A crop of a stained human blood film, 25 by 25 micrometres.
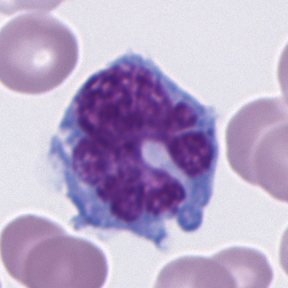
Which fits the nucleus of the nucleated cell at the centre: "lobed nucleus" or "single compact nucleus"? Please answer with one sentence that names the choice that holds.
What the nucleus of this cell shows is division into segments.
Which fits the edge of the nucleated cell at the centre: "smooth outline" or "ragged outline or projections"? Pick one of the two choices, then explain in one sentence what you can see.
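Ragged outline or projections. The cell's outline is irregular, with ragged, frayed edges.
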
